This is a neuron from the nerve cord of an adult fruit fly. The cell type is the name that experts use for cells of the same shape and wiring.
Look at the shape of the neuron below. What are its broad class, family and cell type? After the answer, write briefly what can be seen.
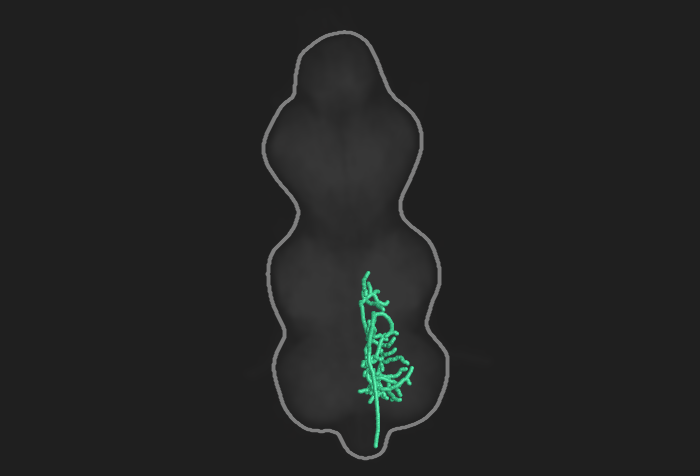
This is a descending neuron. Its family is DNpe. It is of cell type DNpe025. No cell body is drawn. As drawn here it is more than twice as tall as it is wide.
